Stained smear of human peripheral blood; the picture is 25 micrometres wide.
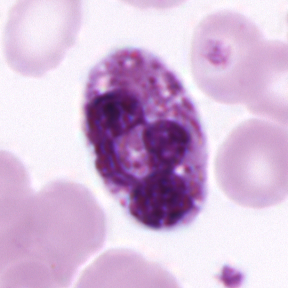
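Eosinophil, the cell at the centre of the smear. Its chromatin looks dark purple and clumped, and I can't make out any nucleoli in the nucleus. Many reddish-purple granules seem scattered through the cytoplasm, along with a few small clear spots. The cell measures roughly 16 by 10 micrometres.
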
